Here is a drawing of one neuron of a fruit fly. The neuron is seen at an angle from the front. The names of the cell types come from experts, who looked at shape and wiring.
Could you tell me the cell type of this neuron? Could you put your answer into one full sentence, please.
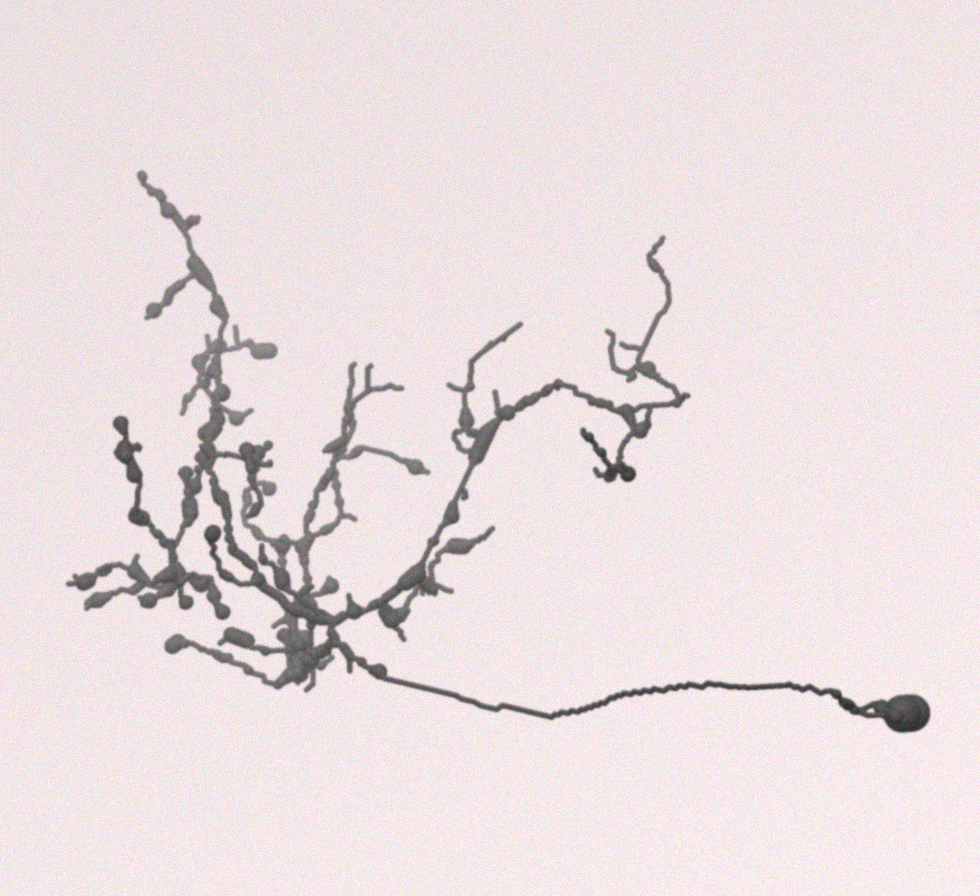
Typed by cell type, the neuron is IN13B055.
